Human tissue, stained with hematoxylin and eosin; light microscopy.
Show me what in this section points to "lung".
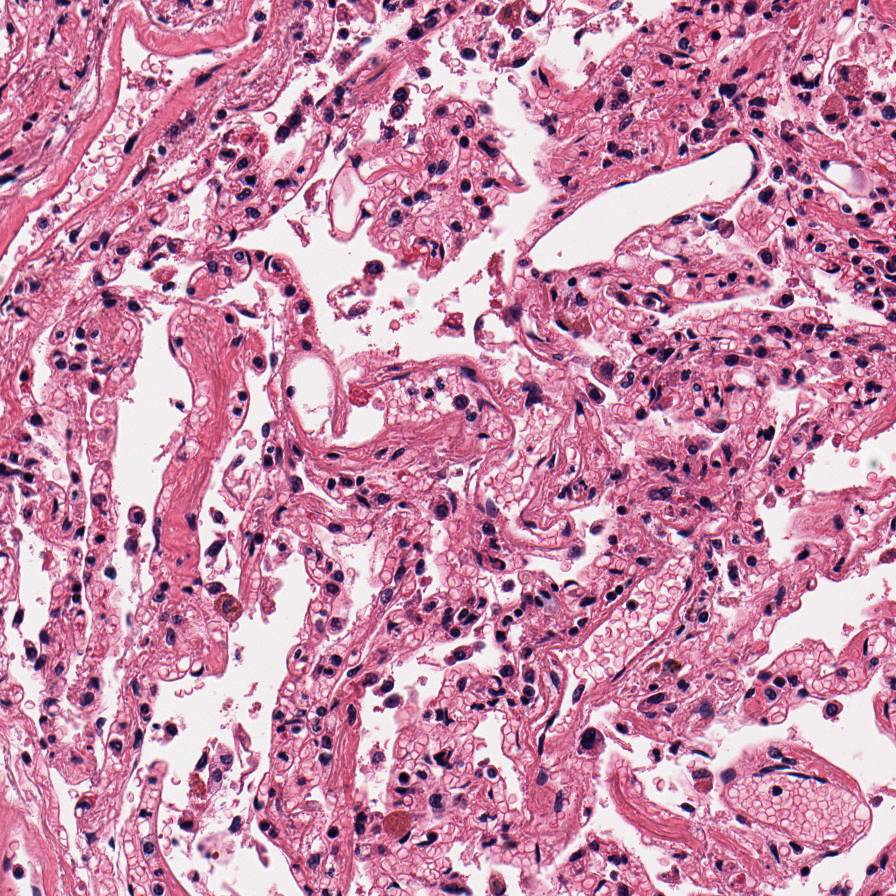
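This section is lung. First item, the overall pattern: the field is a network of thin, branching tissue strands with irregular empty spaces between them throughout.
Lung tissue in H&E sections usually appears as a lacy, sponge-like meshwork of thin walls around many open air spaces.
That pattern matches this field. Second item: a few scattered cells carry coarse golden-brown granular pigment, one of them near the bottom centre. Third item: no glands and no fat cells appear anywhere in the field.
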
